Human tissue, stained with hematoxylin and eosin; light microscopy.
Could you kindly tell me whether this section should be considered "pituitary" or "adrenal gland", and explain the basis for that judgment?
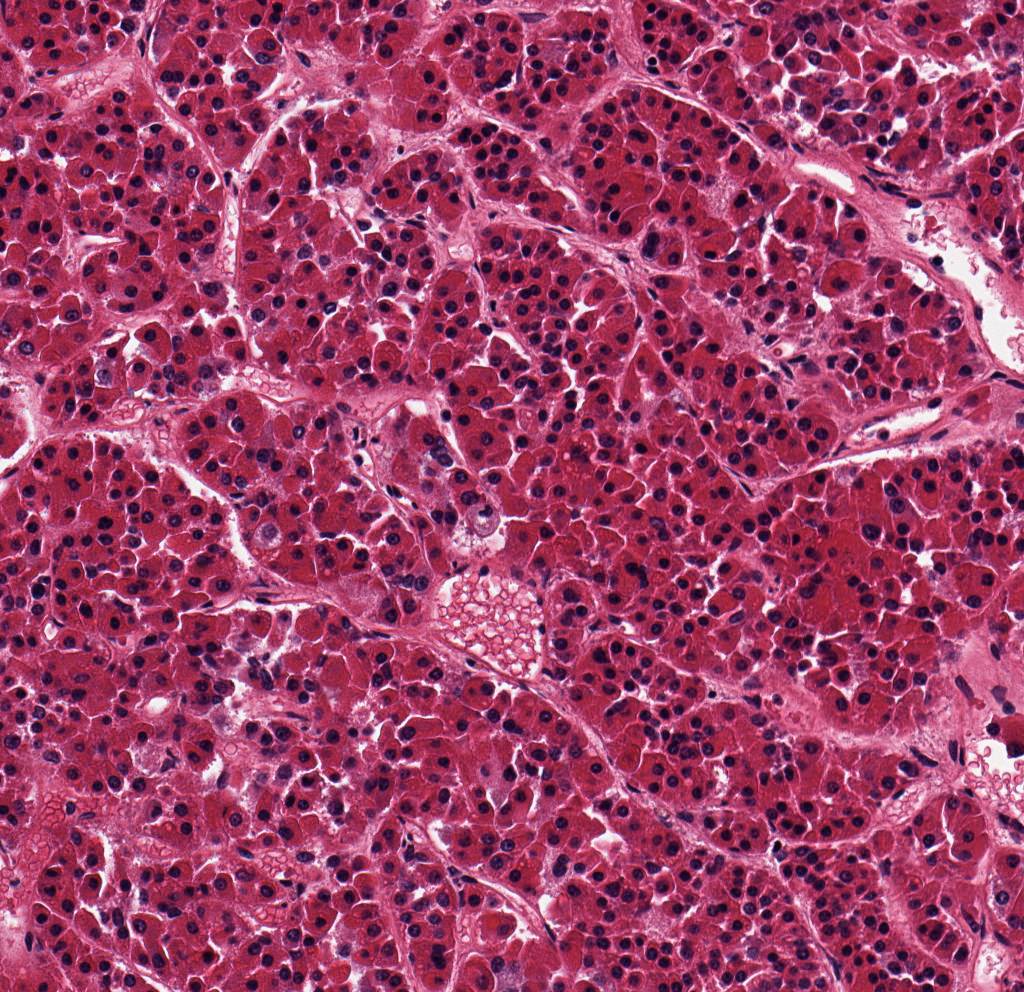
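It's pituitary, not adrenal gland.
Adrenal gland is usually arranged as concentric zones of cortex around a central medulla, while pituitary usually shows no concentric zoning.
Here the cells sit in nests and lobules between thin pink fibrous septa branching across the whole field. The main cells are polygonal with deeply eosinophilic cytoplasm.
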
